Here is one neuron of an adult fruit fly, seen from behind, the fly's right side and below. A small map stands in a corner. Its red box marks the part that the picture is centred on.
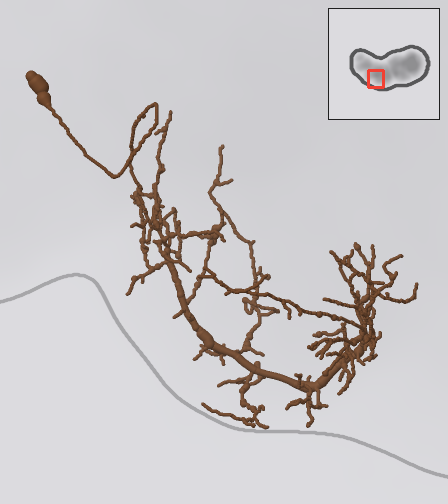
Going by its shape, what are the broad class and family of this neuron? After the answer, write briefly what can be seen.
It is a nerve-cord intrinsic neuron. Its family is hemilineage 03A. The cell body can be seen at the upper left of the picture. The picture shows dozens of branch ends.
